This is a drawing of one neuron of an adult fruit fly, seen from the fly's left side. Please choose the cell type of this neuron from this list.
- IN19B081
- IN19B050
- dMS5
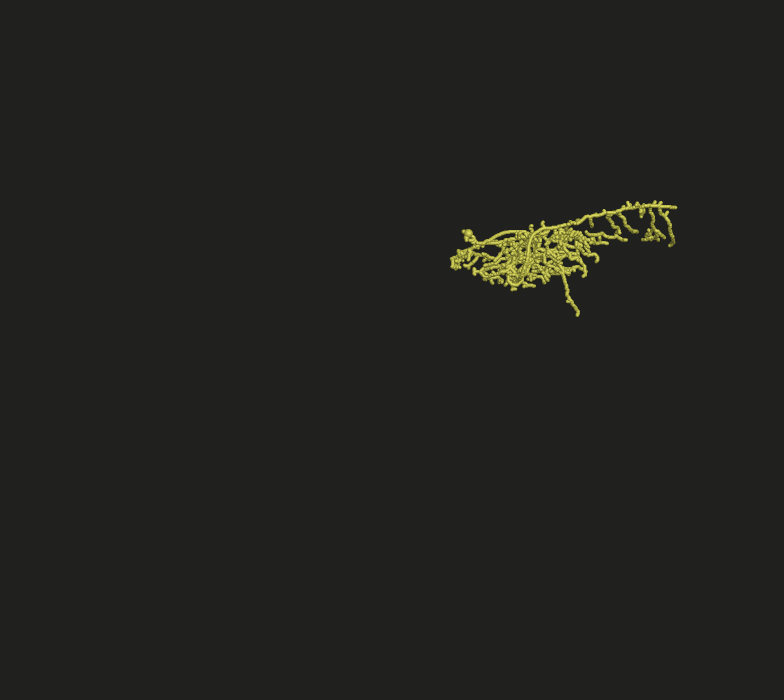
IN19B050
